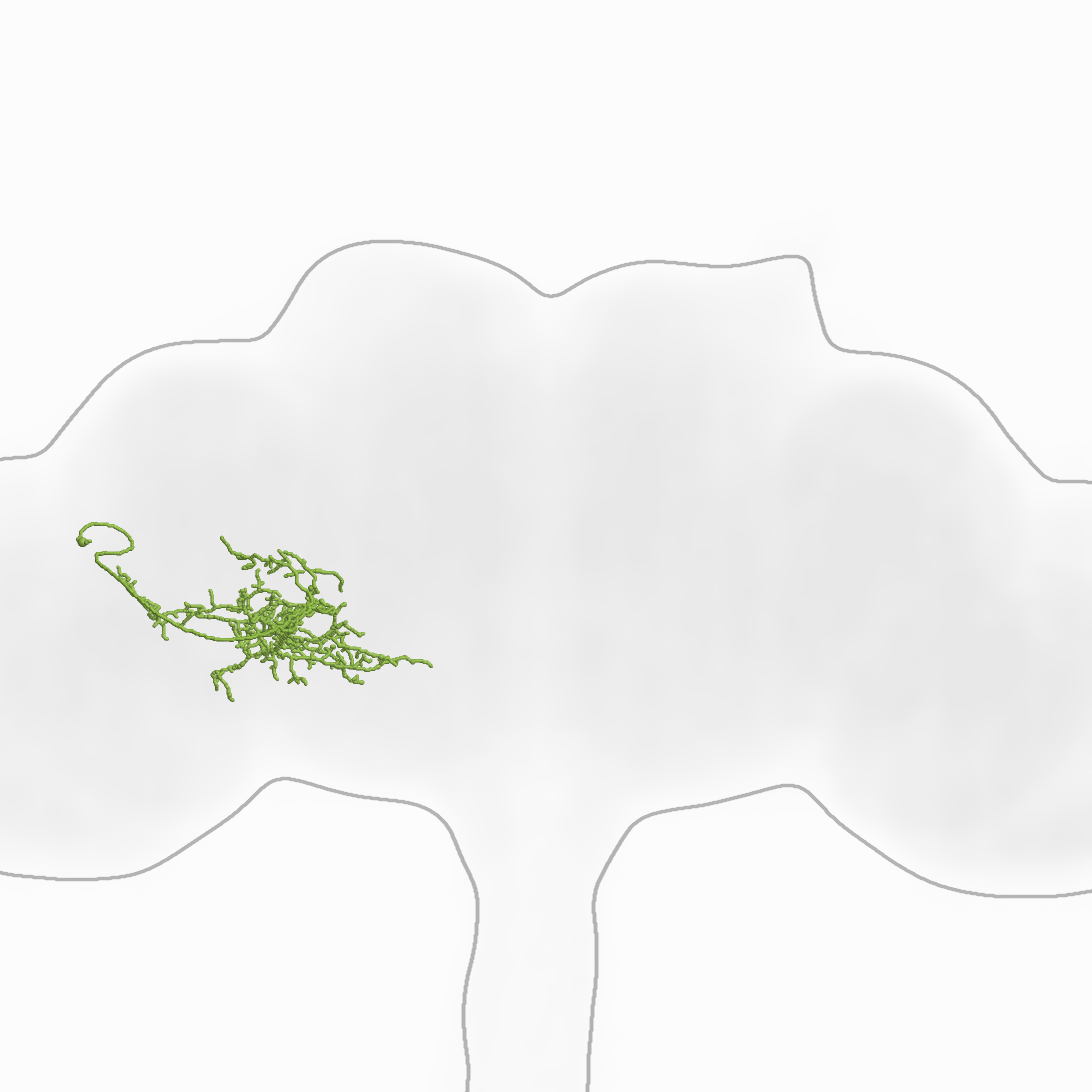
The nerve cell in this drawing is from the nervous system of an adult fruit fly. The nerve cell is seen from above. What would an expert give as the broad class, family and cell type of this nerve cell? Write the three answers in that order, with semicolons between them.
central-brain intrinsic neuron; hemilineage SLPav2; CL015_b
